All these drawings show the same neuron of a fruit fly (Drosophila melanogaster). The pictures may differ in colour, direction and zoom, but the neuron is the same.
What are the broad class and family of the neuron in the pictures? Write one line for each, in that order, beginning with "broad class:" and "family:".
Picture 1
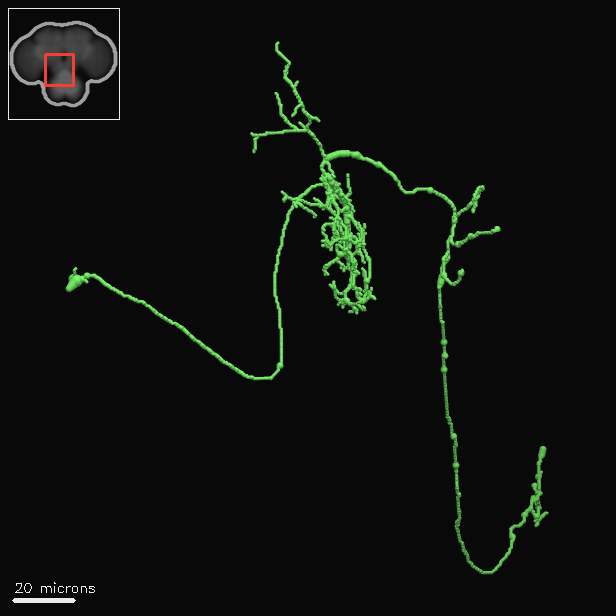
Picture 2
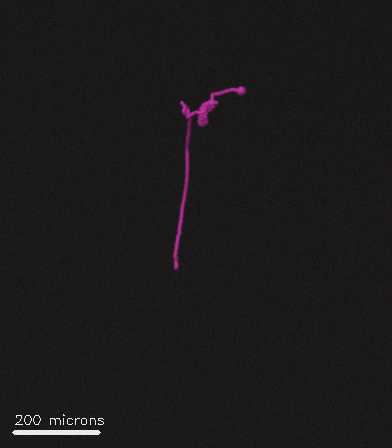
broad class: descending neuron
family: hemilineage LB6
